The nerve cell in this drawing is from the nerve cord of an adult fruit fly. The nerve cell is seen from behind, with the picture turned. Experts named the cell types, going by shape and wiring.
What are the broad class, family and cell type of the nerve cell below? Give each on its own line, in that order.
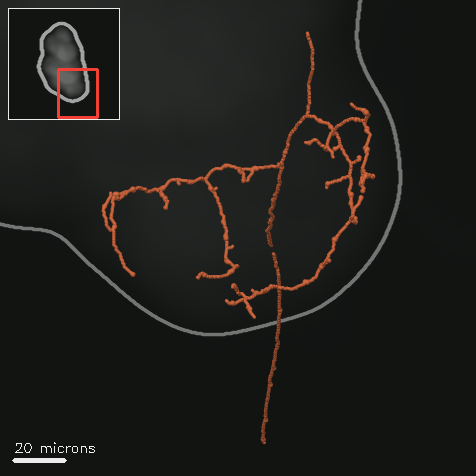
descending neuron
hemilineage MX12
DNge001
